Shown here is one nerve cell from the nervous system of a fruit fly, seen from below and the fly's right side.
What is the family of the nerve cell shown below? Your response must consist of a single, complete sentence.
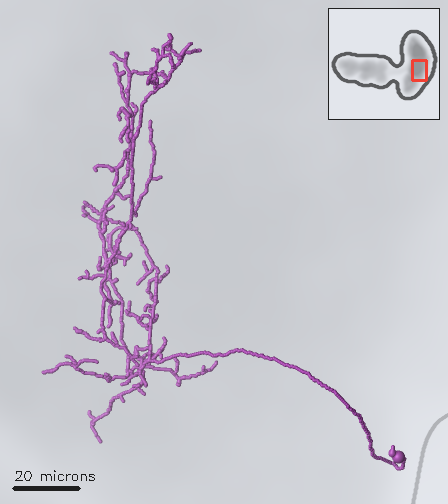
In terms of family, the nerve cell is hemilineage MD3.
